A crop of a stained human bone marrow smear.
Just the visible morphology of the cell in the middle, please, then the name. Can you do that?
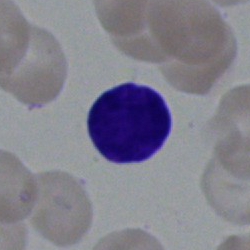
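Smooth, round outline. Little or no cytoplasm visible around the nucleus. Chromatin dense, deep purple. No nucleoli visible. Cell: lymphocyte.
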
